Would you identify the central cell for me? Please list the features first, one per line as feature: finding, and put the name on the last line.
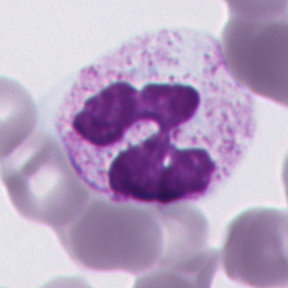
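Outline: roughly round, as you can see
Chromatin: dense and dark purple
Cytoplasm: abundant, pale pinkish-lilac
Granules: fine, pinkish-violet, scattered throughout the cytoplasm
Name: segmented neutrophil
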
